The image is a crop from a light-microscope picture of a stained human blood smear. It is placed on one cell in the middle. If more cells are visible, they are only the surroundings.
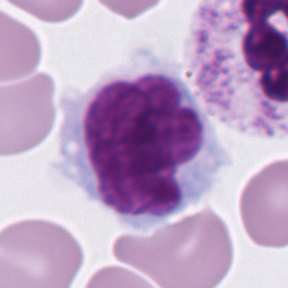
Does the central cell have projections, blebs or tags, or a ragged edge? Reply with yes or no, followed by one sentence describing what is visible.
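Yes. The cell border is irregular and ragged rather than smoothly round.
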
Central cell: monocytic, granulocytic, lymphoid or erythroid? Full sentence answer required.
With respect to lineage, the middle cell falls within the lymphoid lineage.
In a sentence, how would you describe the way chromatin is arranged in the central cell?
The chromatin pattern is fine and free of coarse clumps.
